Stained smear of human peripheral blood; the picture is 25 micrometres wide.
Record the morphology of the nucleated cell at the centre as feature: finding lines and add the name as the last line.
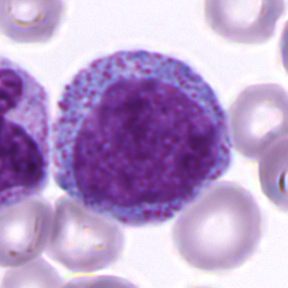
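Outline: round and smooth
Cytoplasm: rim around the nucleus widest at the top of the cell
Chromatin: finely textured, no coarse dark clumps
Vacuoles: none clearly seen
Nucleus size: about 13 micrometres across
Name: promyelocyte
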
